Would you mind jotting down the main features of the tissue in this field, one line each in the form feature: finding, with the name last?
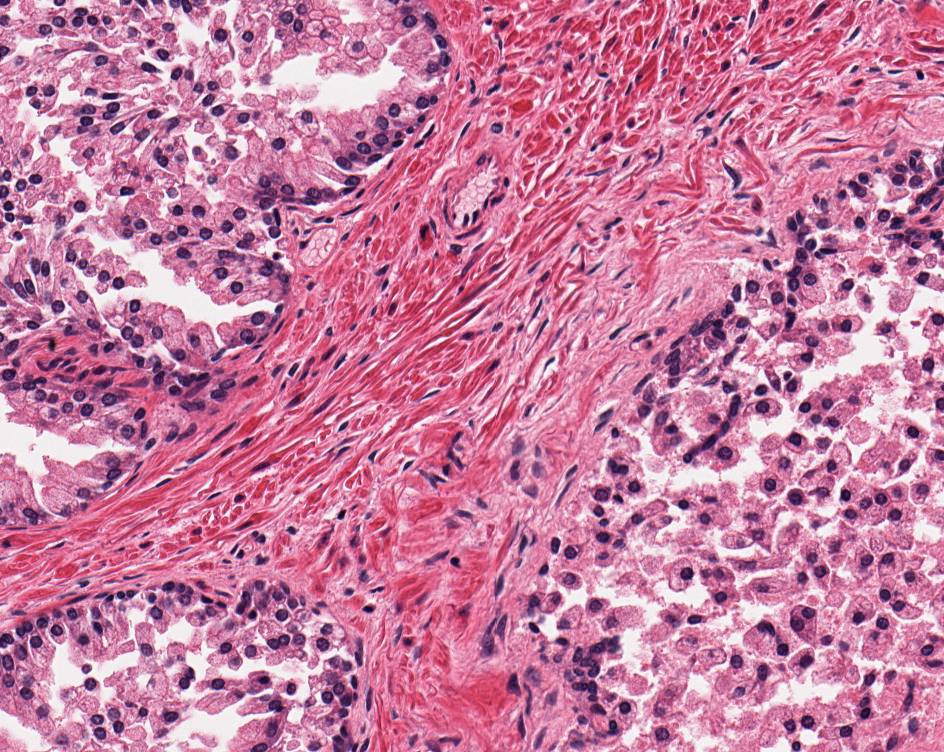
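Epithelium: columnar cells, on the left
Lumens: narrow, branching, slit-like, infolded edges
Cytoplasm: pale pink, finely granular to foamy
Nuclei: small, round, dark, one per cell
Stroma: spindle cells, elongated nuclei aligned along the band's length
Name: prostate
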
